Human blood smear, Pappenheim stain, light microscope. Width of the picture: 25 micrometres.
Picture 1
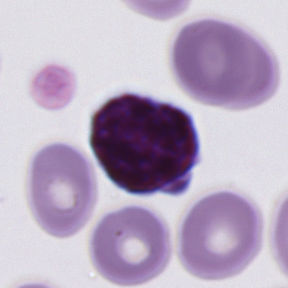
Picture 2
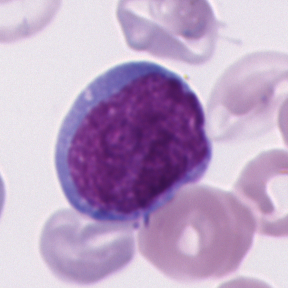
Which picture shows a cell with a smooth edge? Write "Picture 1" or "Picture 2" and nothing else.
Picture 2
